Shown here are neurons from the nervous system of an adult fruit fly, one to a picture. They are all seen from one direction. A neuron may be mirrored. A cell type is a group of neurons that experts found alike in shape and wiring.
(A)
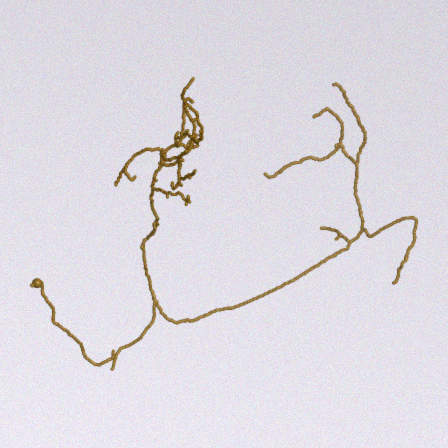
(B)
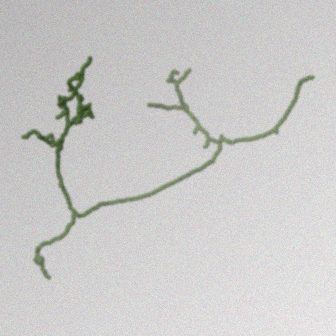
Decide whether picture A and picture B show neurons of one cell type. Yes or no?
yes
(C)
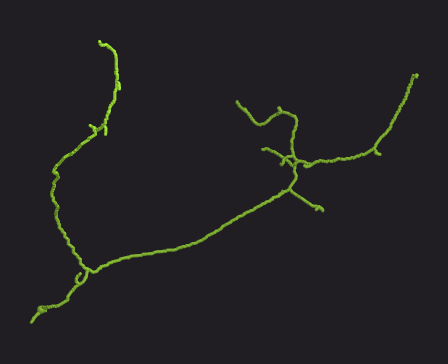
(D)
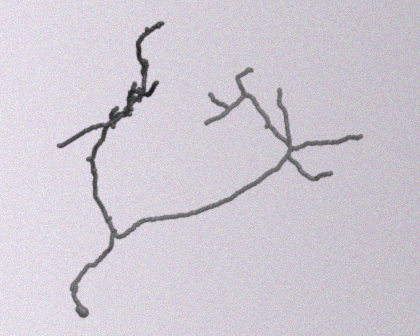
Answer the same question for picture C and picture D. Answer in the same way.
yes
